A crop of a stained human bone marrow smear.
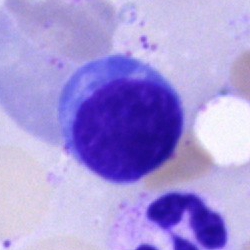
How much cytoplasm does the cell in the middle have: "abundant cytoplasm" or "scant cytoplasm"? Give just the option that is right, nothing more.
Scant cytoplasm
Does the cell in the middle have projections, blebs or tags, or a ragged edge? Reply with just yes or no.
No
